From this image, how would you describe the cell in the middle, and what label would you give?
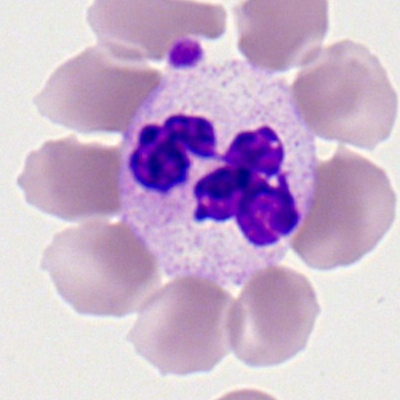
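First, the nucleus is divided into several separate lobes. Next, the chromatin is dense, dark purple and coarsely clumped. Then, the cytoplasm is abundant and pale pinkish-lilac, with fine, small pinkish-violet granules scattered evenly through it. Finally, the cell is a segmented neutrophil.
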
